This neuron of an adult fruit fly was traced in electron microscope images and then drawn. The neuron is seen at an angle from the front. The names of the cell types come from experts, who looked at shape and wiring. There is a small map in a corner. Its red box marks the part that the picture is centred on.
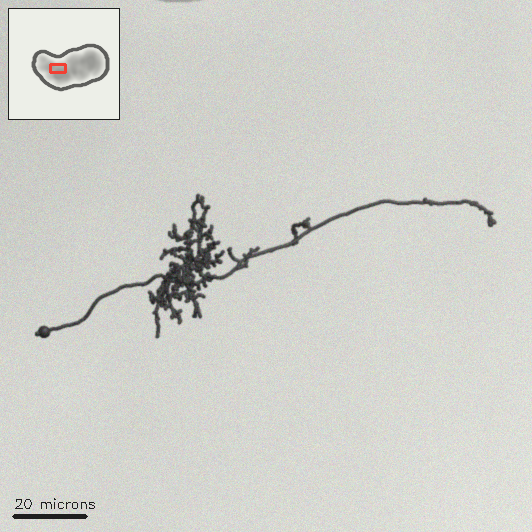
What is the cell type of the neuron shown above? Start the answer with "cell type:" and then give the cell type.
cell type: TmY3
